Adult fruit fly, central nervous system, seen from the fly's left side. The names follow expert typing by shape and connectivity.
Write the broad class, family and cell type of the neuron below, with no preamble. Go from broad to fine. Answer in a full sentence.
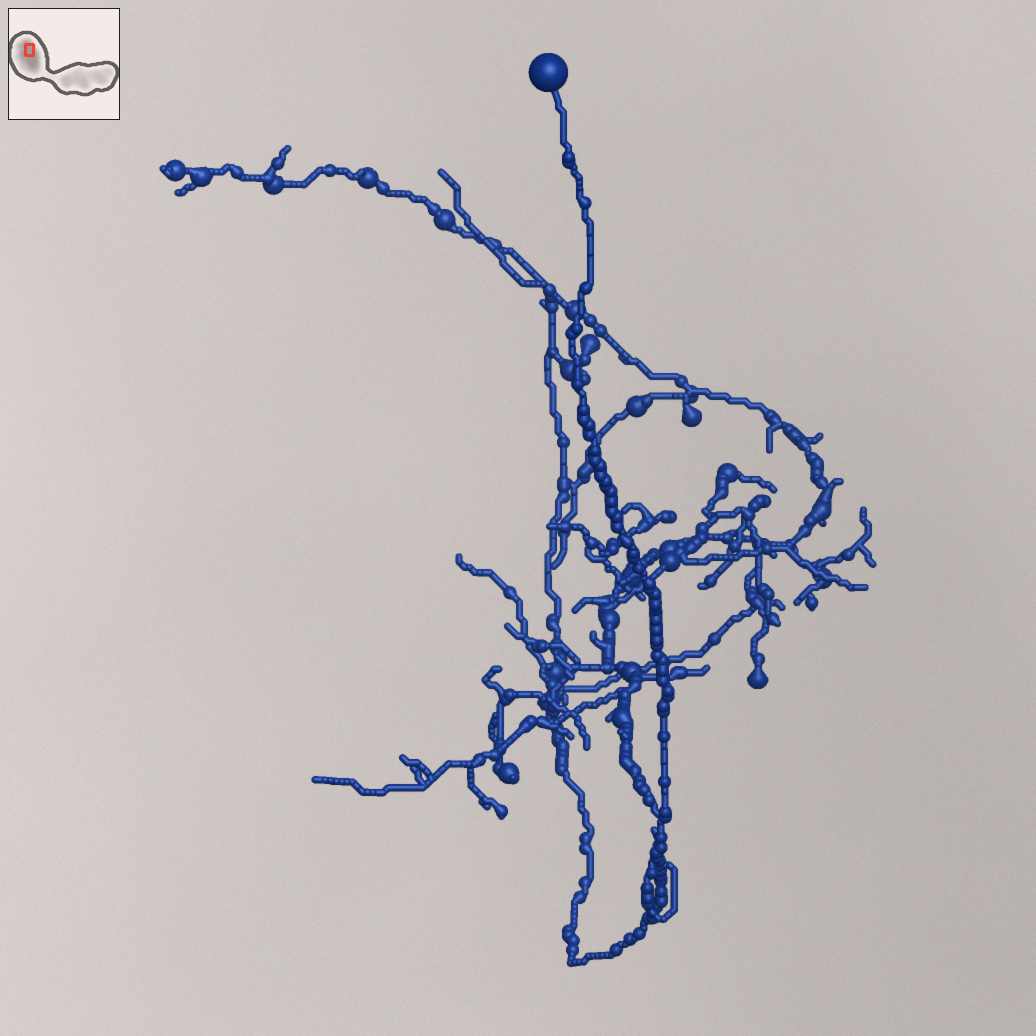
A central-brain intrinsic neuron of hemilineage VPNp1_medial, type PLP188.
